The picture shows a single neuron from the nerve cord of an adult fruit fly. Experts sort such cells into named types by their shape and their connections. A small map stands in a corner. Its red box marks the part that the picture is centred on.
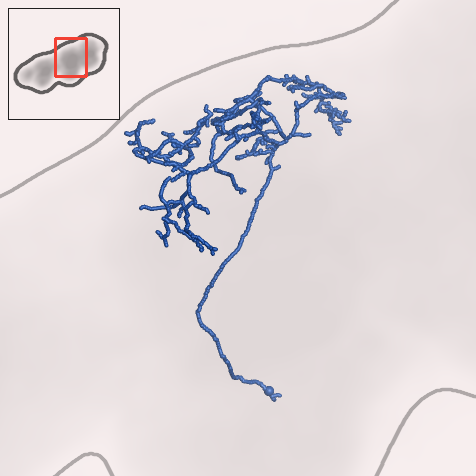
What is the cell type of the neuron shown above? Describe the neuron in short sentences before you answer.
The picture shows dozens of branch ends. As drawn here it is taller than it is wide. It is a nerve-cord intrinsic neuron. The cell type is IN06B066.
